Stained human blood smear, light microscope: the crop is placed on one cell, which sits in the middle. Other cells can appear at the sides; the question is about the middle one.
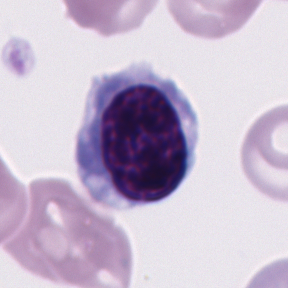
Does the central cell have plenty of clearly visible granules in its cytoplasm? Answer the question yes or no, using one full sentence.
No, the cytoplasm of the cell shows no visible granules.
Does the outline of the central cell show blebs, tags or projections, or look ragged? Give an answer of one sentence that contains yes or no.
Yes, the edge of this particular cell is rough.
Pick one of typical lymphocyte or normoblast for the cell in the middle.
normoblast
